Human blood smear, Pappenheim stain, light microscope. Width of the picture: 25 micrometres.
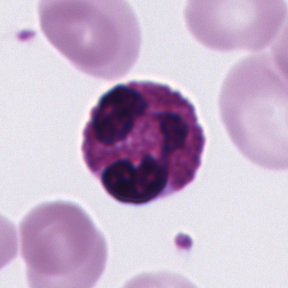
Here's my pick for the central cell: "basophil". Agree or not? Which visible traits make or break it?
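Basophil does not fit this cell; it is an eosinophil. What decides is that the coarse granules, though filling the cytoplasm, leave the separate nuclear lobes around the cell edge clearly outlined.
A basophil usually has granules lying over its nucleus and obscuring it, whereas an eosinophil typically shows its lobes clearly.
The chromatin is dense and dark purple.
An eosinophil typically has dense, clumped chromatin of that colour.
Neither the granule-filled cytoplasm nor the size of about 11 micrometres separates the two.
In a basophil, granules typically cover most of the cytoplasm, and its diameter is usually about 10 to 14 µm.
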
